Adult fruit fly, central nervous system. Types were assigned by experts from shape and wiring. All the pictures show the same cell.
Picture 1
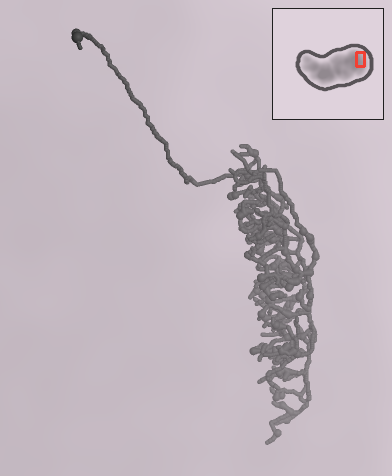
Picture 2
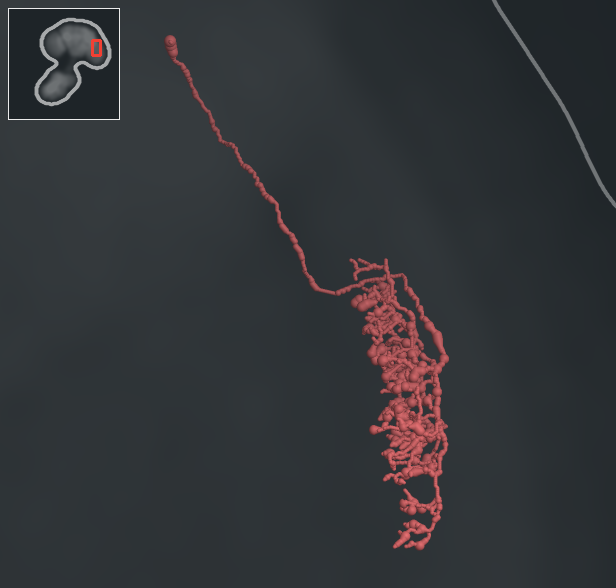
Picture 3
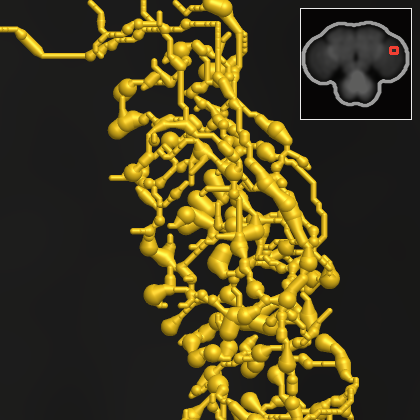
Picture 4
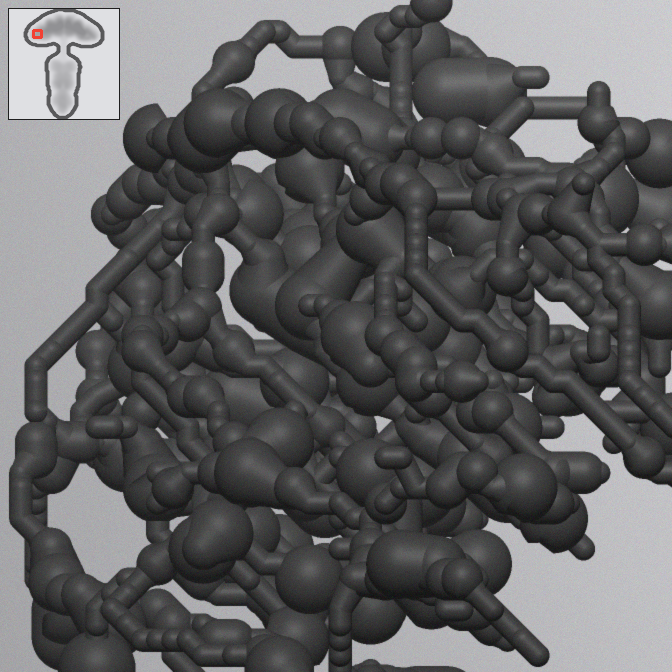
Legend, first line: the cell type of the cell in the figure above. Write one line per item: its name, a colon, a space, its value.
cell type: Pm2a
